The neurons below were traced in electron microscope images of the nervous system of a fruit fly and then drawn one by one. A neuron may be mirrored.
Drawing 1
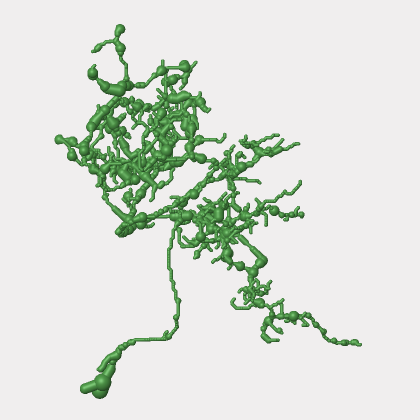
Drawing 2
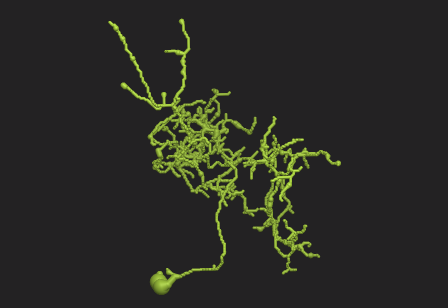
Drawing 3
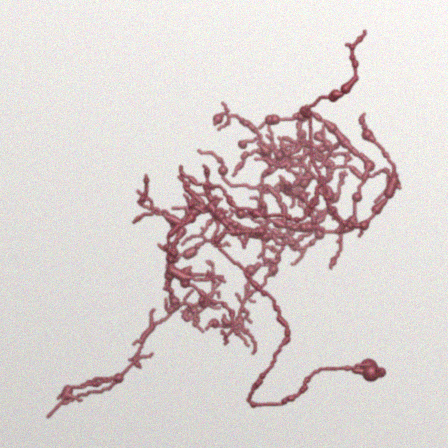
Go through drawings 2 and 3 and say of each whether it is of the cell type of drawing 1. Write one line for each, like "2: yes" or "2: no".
2: yes
3: yes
